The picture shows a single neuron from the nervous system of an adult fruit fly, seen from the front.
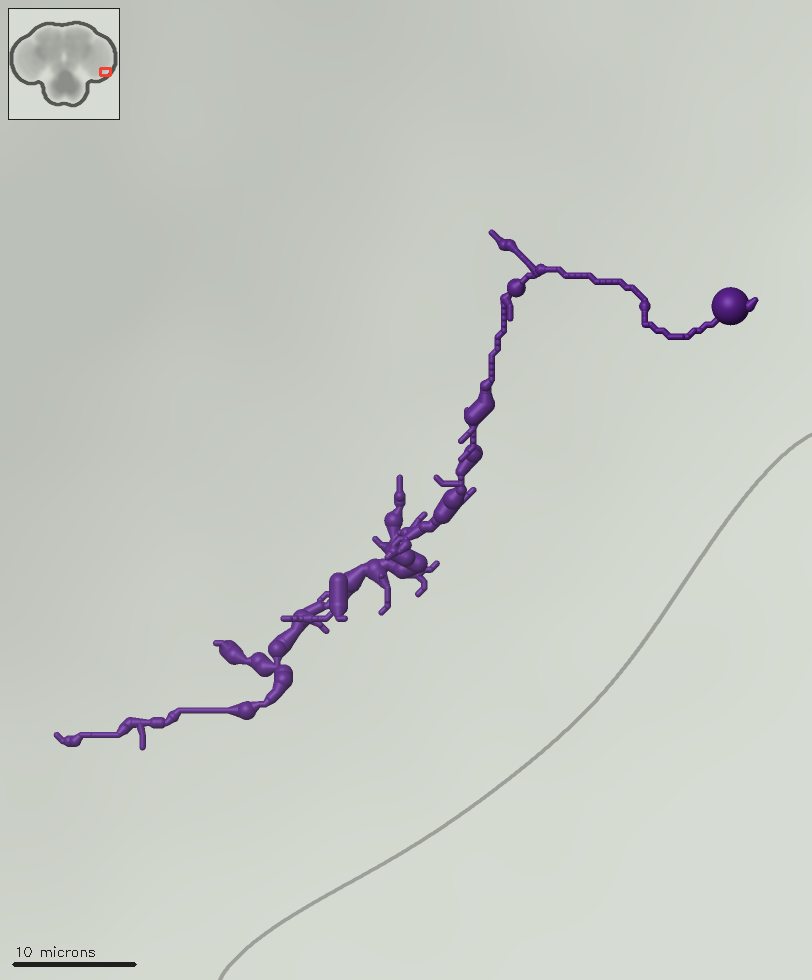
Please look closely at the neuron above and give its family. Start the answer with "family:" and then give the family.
family: Dm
